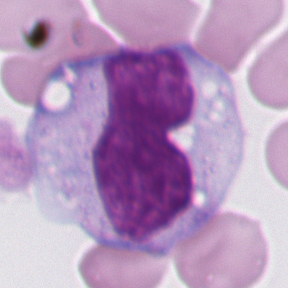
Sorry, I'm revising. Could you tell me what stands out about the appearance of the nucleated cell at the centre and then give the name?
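Large clear vacuole in upper left part of cytoplasm. Granules only faint, very fine, dust-like. Outline slightly irregular and angular, not smoothly round. Nucleus without distinct nucleoli. Cell type: monocyte.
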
